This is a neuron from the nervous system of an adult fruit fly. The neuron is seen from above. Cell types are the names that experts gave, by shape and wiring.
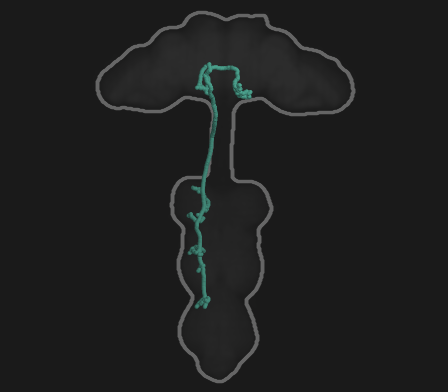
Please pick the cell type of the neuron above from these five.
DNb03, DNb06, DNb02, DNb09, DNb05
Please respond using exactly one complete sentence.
Under cell type classification, the neuron is DNb06.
